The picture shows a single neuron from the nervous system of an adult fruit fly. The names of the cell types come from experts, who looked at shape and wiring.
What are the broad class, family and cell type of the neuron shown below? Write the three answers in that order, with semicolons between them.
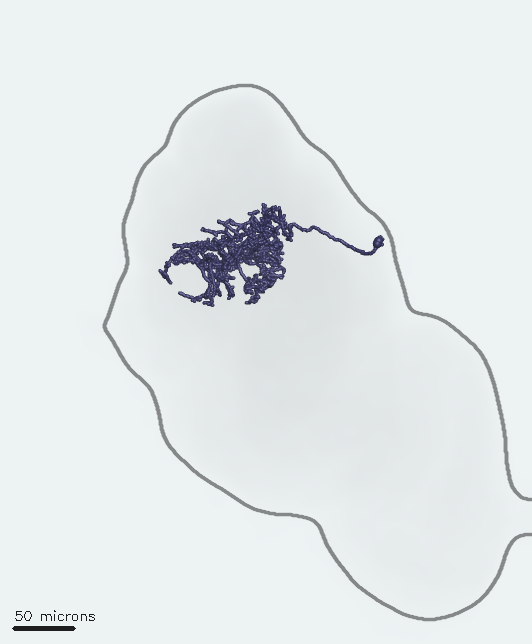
central-brain intrinsic neuron; class CX; FB4X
